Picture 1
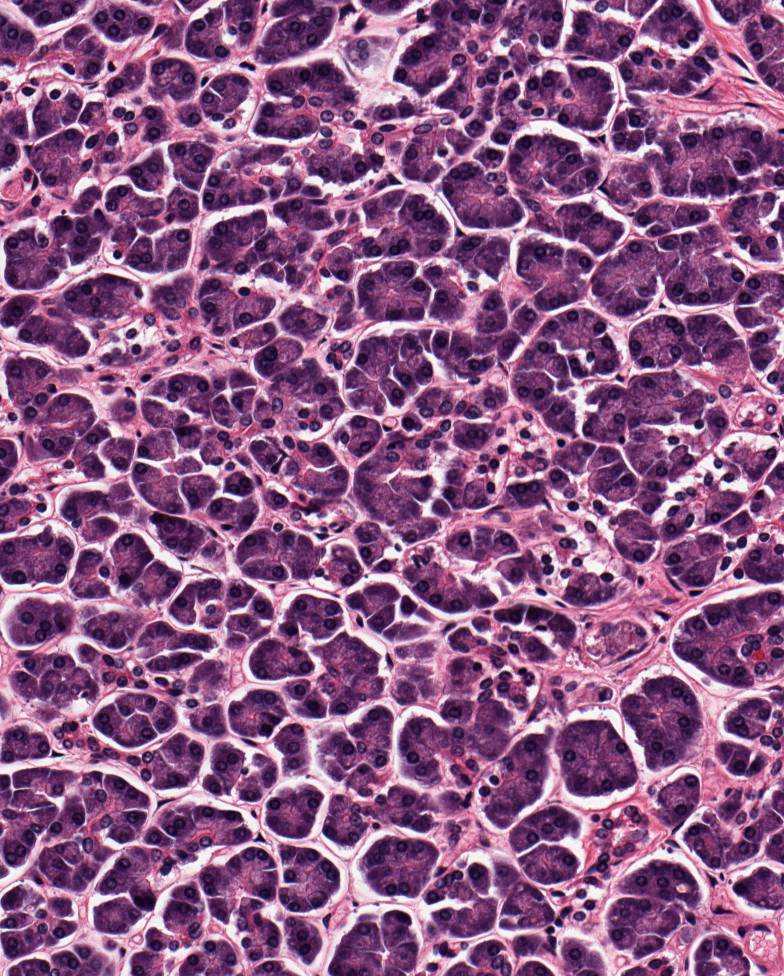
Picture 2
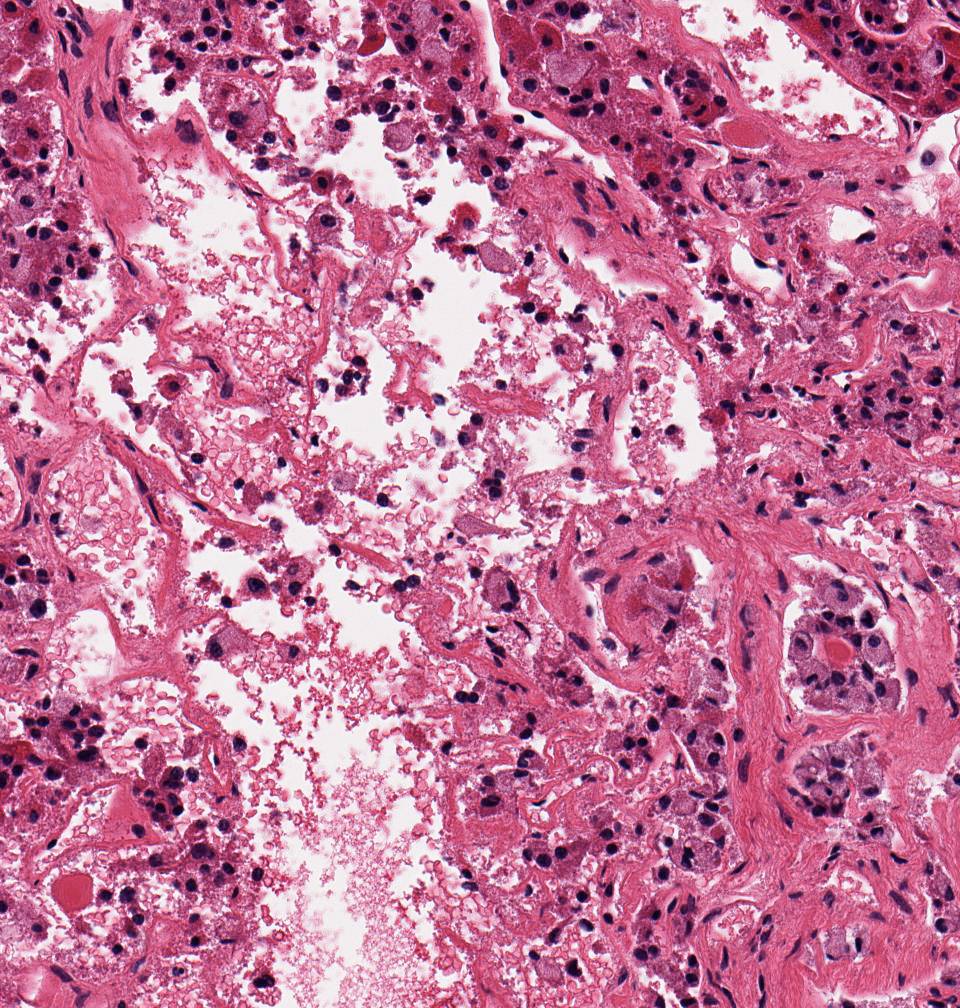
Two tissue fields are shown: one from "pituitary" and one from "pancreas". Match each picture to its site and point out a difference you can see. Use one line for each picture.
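Picture 1 shows tissue from the pancreas. The acini are lined by pyramidal cells whose nuclei sit at the base, toward the outer edge of each acinus.
Picture 2 shows tissue from the pituitary. No glands or other lumens lined by epithelium are seen in the field.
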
